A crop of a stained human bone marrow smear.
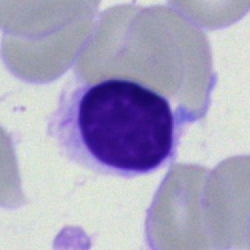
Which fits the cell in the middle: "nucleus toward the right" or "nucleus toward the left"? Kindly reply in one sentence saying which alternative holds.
Toward the right side of the cell sits its nucleus.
